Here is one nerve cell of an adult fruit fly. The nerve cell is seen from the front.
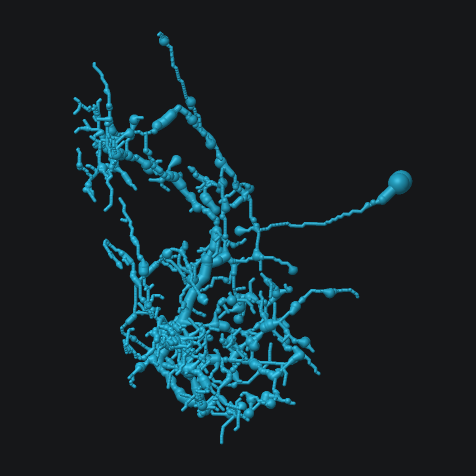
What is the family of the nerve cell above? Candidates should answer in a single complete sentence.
As its family, the nerve cell has hemilineage 01B.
